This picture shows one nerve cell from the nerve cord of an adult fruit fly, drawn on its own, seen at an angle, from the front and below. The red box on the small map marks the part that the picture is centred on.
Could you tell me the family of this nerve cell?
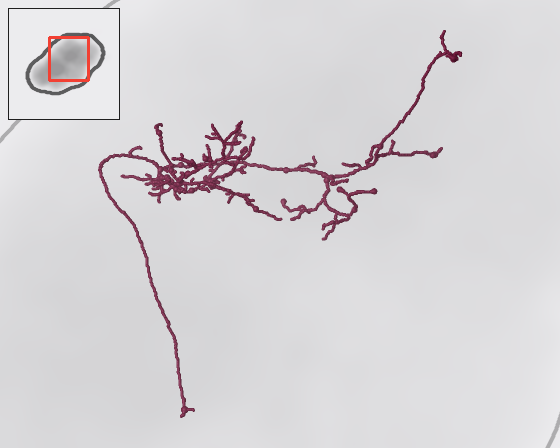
hemilineage 06A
